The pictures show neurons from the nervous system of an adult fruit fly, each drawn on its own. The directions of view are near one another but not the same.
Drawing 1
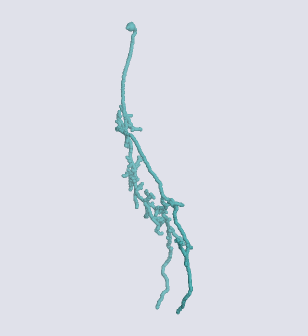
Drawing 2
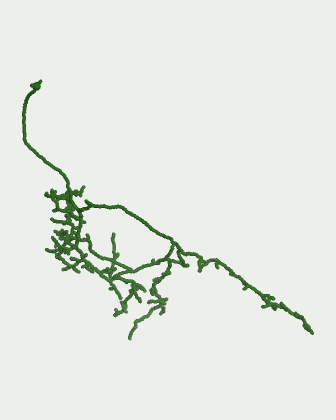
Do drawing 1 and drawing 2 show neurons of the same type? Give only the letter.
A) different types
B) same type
B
